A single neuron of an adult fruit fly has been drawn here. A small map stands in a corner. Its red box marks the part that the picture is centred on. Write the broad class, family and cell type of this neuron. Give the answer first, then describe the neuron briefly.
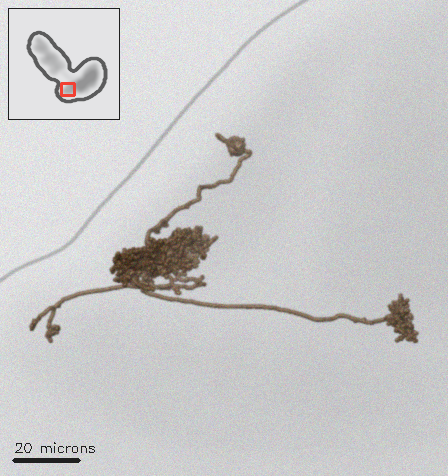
Its broad class is optic-lobe intrinsic neuron. The family is Tlp. Its cell type is Tlp13. It is in the brain and does not reach the nerve cord. By the scale bar it is about 120 microns wide in this view.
